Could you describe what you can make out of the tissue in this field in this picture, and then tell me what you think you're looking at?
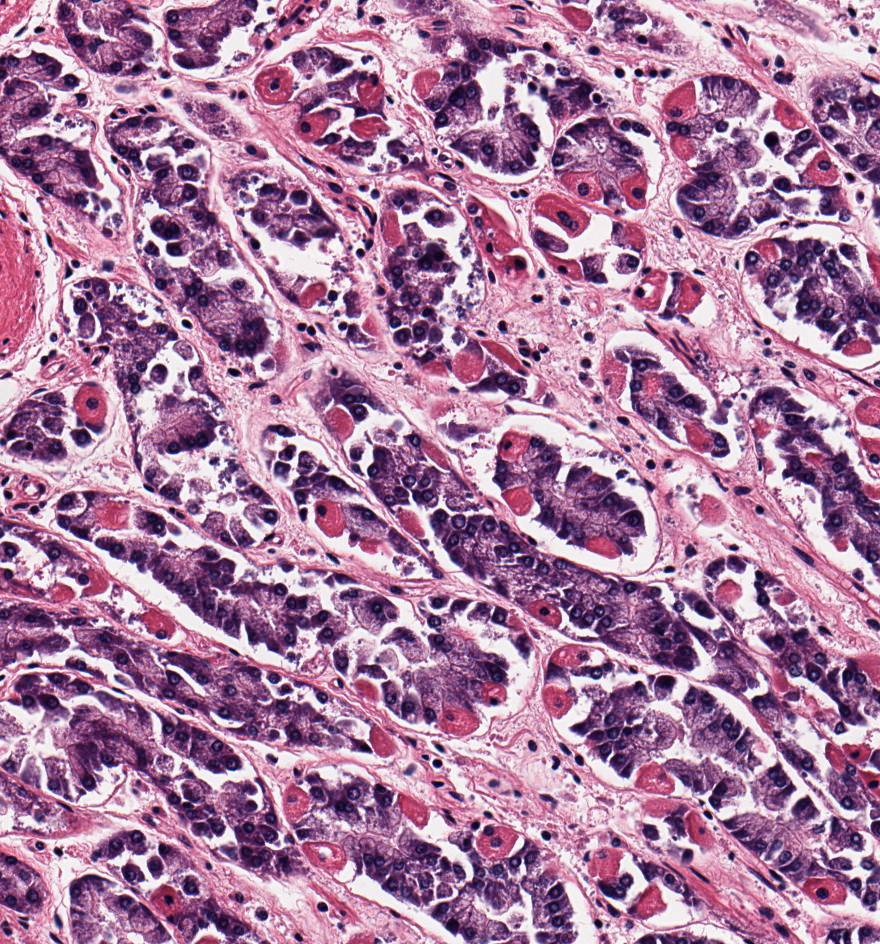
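Elongated glandular units, closely packed and separated by thin strands of pink stroma, fill the field. Most run obliquely from upper left to lower right. Most gland cells have purple, granular cytoplasm and small round dark nuclei. Scattered among the glands are large rounded cells with bright pink cytoplasm and a single central round nucleus, consistent with parietal cells. The tissue is stomach.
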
